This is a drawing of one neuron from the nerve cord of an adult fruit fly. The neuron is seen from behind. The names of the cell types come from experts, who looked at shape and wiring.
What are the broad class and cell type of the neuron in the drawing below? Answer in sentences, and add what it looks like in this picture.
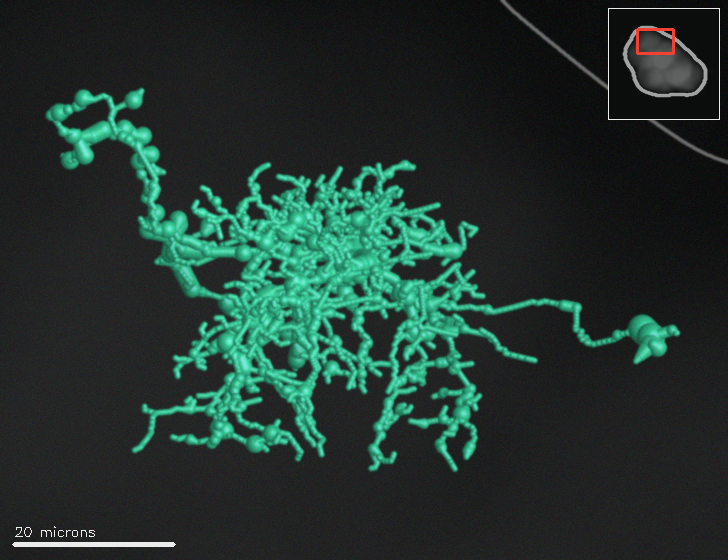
Its broad class is nerve-cord intrinsic neuron. It is of cell type INXXX357. From left to right in the picture it spans about 80 microns. As drawn here it is wider than it is tall.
